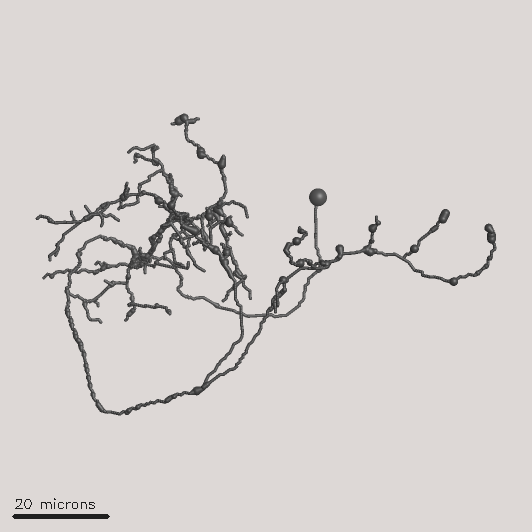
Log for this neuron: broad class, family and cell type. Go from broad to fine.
central-brain intrinsic neuron; hemilineage DM3_dorso_medial; SMP519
